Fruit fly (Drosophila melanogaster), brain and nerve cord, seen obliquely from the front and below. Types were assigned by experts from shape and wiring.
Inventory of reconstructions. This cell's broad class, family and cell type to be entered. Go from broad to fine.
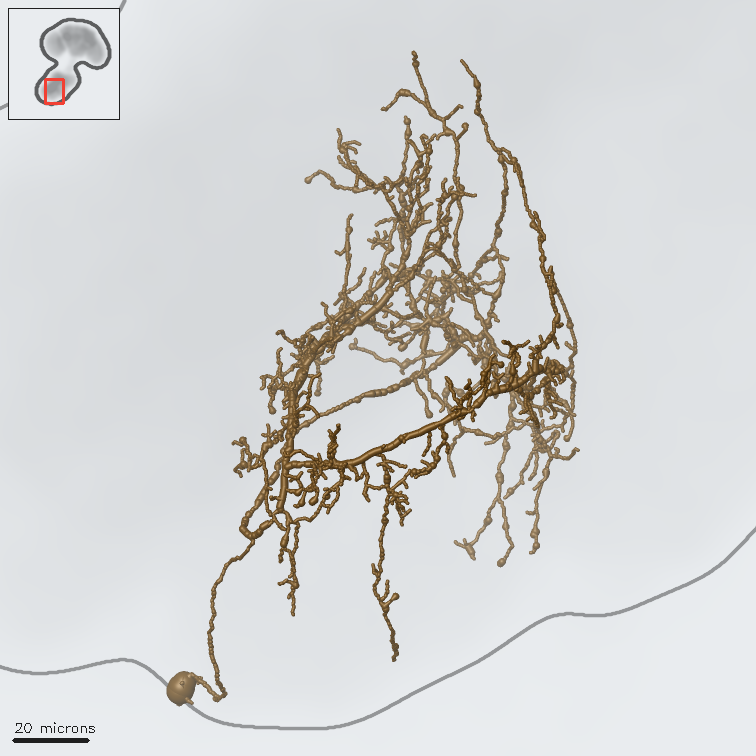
nerve-cord intrinsic neuron; hemilineage 04B; IN04B007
